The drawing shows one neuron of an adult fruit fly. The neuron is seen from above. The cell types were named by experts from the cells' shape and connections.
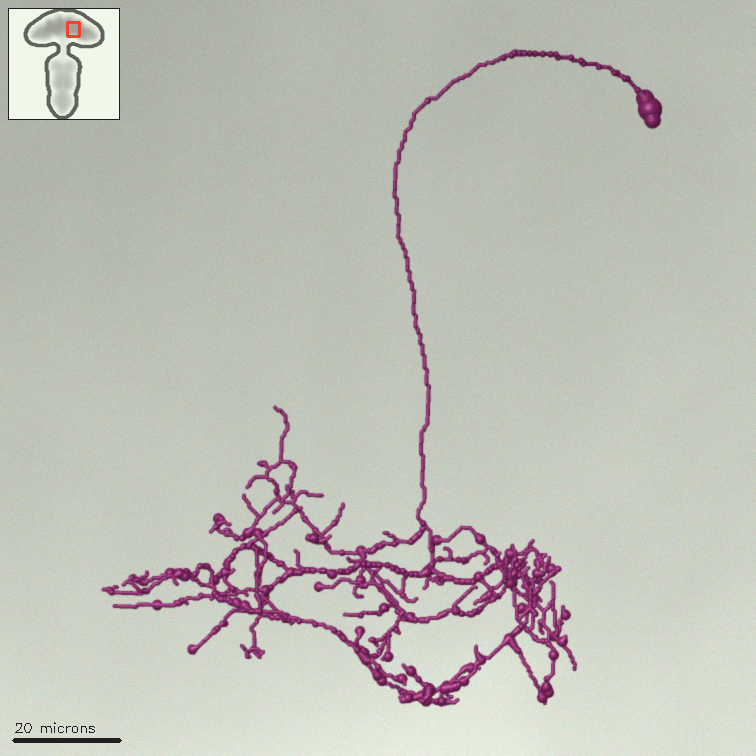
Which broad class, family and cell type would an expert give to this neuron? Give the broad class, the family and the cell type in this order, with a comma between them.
central-brain intrinsic neuron, hemilineage WEDa2, PLP025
